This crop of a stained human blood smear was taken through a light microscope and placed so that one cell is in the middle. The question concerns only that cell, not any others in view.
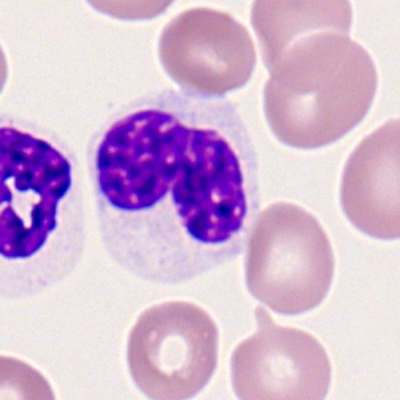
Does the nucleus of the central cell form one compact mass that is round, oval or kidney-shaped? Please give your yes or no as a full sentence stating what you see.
Yes, the nucleus is neither lobed nor folded but one compact round, oval or kidney-shaped mass.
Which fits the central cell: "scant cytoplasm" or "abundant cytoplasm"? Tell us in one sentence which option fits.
In this cell, the cytoplasm is plentiful.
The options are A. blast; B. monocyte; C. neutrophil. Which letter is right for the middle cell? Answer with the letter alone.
C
